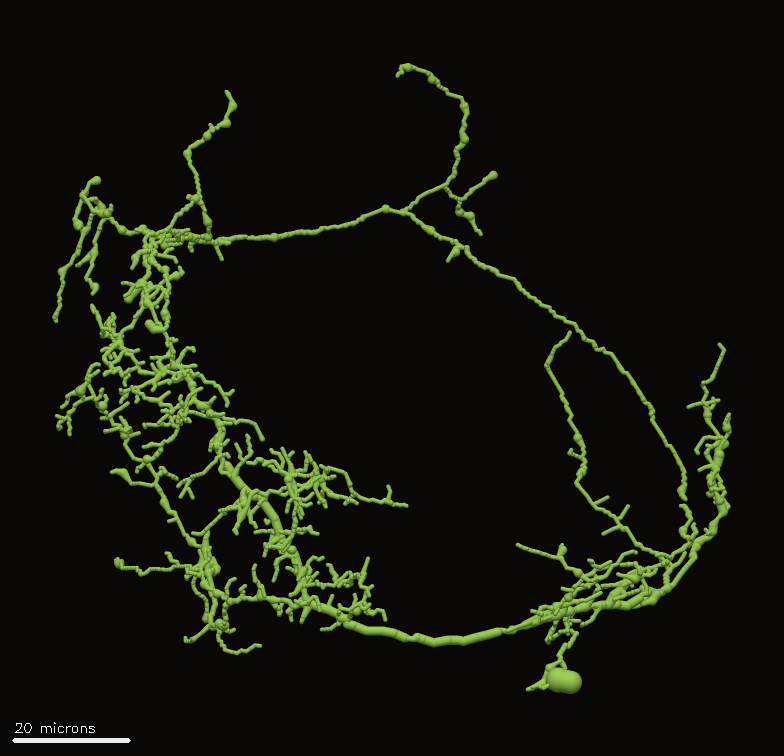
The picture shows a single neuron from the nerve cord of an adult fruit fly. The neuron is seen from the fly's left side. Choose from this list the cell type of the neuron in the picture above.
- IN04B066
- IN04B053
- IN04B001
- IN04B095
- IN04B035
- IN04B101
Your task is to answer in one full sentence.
The cell type for the neuron is IN04B053.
